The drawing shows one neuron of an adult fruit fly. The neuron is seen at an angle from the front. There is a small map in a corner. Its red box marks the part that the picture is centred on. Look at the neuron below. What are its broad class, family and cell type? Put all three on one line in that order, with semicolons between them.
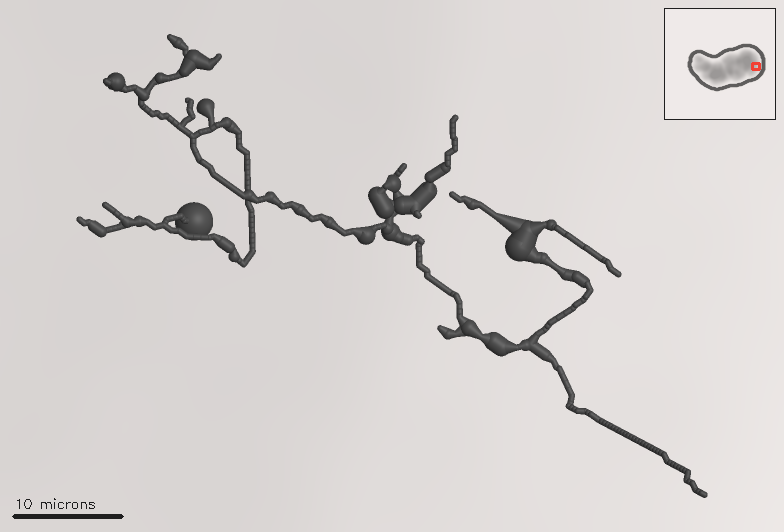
optic-lobe intrinsic neuron; C; C3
